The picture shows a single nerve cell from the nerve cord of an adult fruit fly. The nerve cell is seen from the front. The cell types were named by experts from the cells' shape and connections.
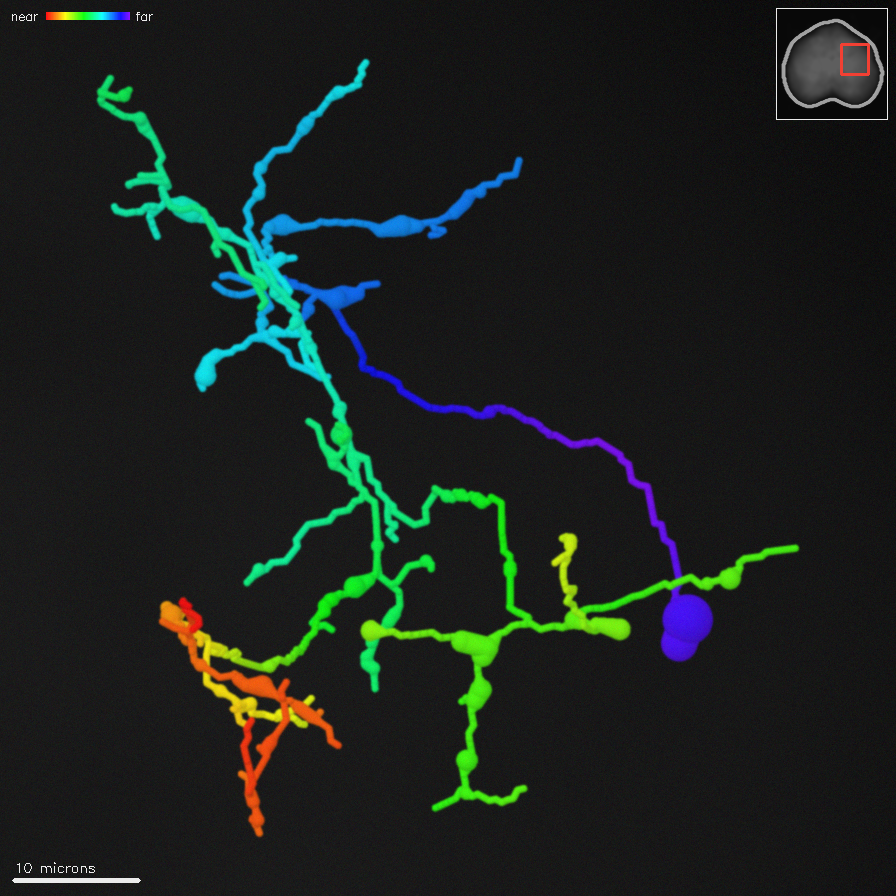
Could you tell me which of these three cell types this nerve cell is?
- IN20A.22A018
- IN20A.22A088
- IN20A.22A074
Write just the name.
IN20A.22A088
